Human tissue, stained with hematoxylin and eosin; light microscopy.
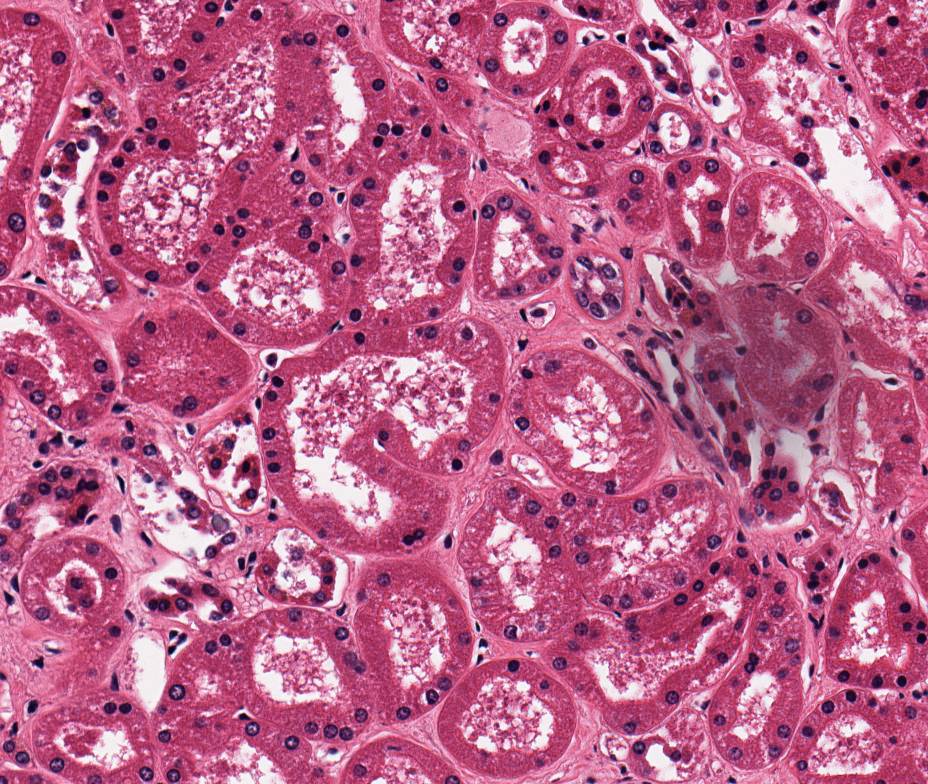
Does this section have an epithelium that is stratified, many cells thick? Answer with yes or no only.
No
